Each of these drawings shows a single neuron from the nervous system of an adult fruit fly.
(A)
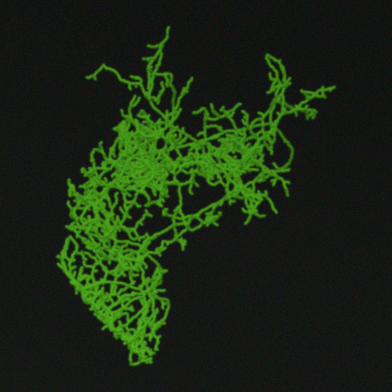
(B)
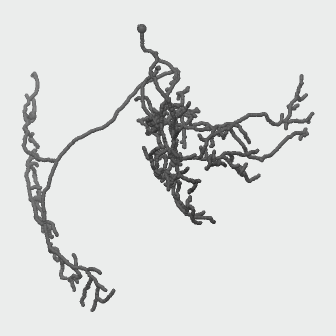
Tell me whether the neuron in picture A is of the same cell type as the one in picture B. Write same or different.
different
